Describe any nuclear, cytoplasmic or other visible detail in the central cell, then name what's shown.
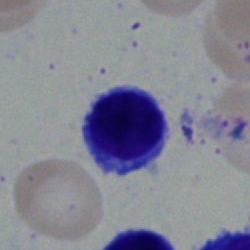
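Roughly round cell with a ragged lower border bearing small bulges. Nucleus almost fills it; thin cytoplasmic rim only. Chromatin dense, stained very dark purple-blue throughout. This is a lymphocyte.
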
